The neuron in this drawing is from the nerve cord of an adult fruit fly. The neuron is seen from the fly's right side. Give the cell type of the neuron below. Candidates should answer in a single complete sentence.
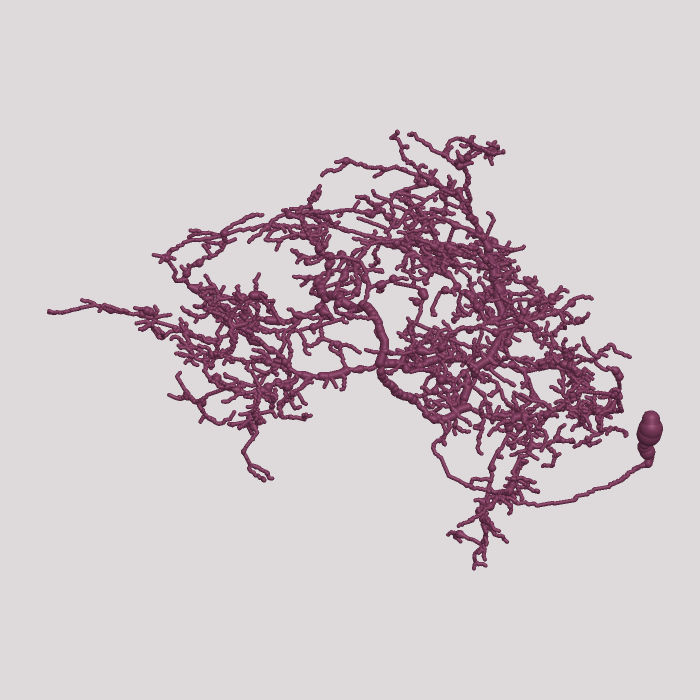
The neuron is a member of cell type IN13A019.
